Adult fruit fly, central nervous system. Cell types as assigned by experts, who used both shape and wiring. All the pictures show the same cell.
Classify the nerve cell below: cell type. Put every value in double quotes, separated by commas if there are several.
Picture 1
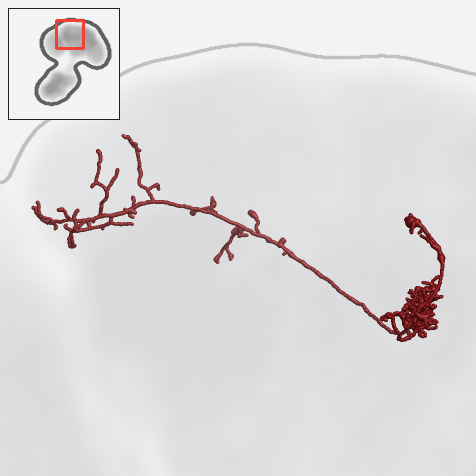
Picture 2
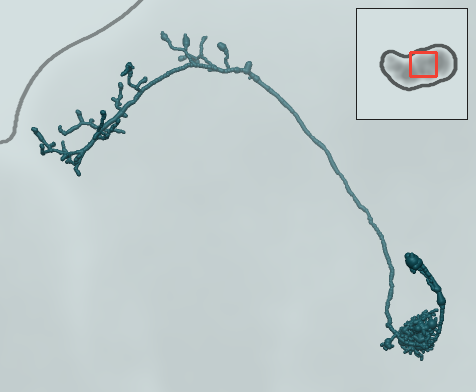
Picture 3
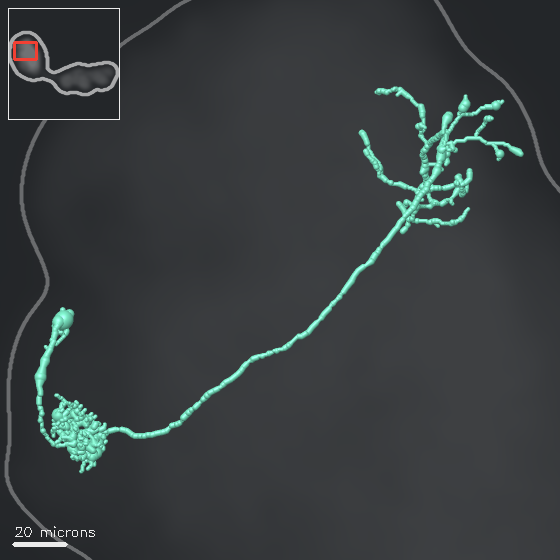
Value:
"DC2_adPN"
